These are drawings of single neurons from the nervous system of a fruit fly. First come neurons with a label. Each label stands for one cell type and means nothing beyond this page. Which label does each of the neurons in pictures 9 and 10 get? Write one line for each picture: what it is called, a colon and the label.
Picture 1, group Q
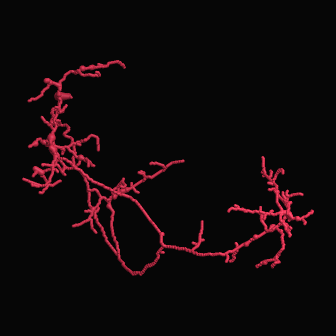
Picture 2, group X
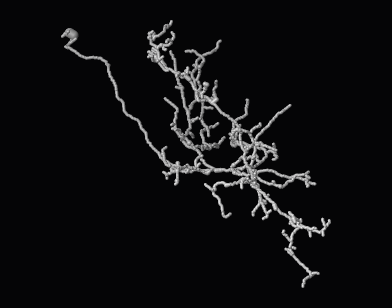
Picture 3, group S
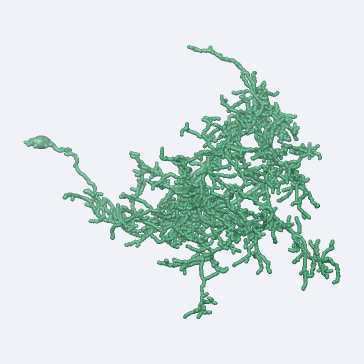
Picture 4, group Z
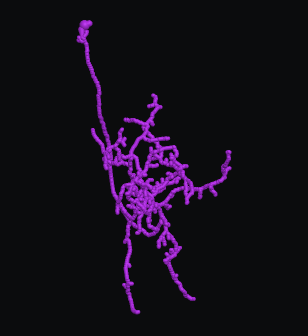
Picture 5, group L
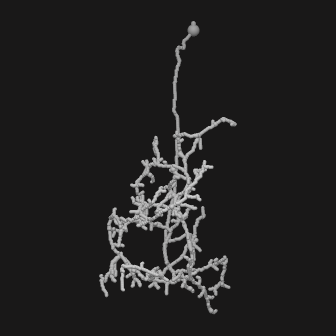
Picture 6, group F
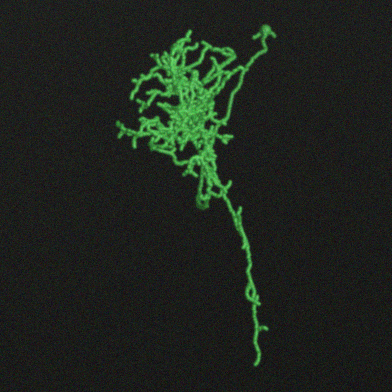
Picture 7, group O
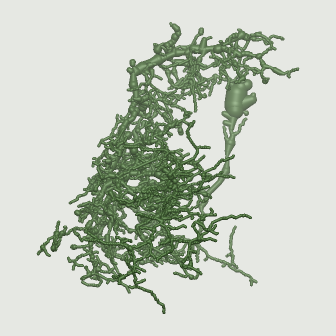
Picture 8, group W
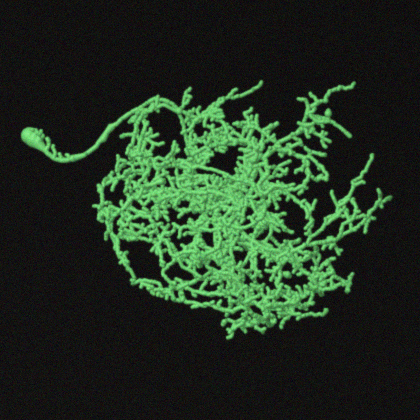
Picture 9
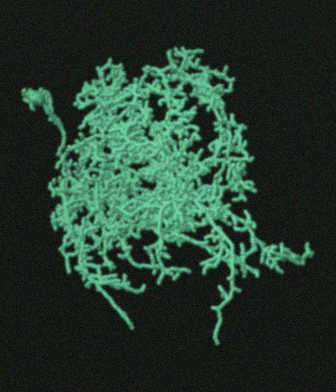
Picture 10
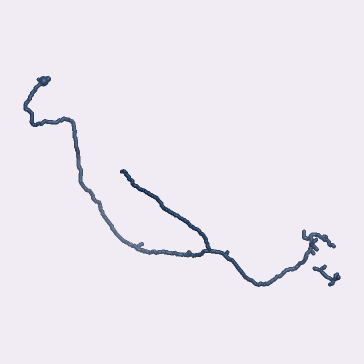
9: group W
10: group Q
